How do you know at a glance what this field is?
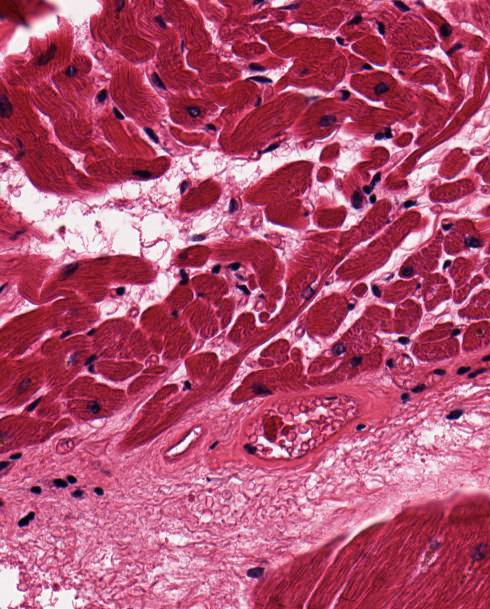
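Mostly myocardium, over a pale band of loose connective tissue below. Upper fibres are deeply eosinophilic; some at upper left run lengthwise and several branch, while many centrally and at right are cut across.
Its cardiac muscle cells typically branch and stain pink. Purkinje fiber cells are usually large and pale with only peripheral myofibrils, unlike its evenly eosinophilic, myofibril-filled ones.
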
